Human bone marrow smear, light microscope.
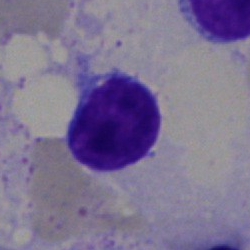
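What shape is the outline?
Round to slightly oval, and smooth.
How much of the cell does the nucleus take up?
Almost all of it; I can barely make out a rim of cytoplasm, and I see no granules in it.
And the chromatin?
It stains dark purple and looks dense to me.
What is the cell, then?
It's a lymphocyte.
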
